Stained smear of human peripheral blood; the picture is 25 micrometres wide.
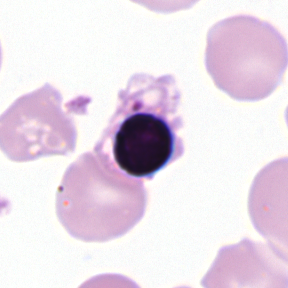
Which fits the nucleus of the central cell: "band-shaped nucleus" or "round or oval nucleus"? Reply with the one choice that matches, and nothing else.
Round or oval nucleus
